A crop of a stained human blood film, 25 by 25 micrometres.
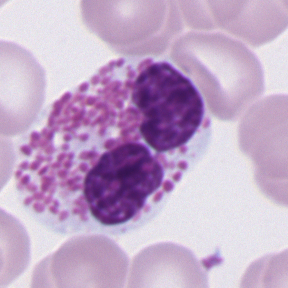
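Eosinophil (nucleated cell at centre). Nucleus of two lobes; chromatin dark purple, coarsely clumped. Granules most densely packed on the left side, away from the nucleus. Outline oval, edge smooth.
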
